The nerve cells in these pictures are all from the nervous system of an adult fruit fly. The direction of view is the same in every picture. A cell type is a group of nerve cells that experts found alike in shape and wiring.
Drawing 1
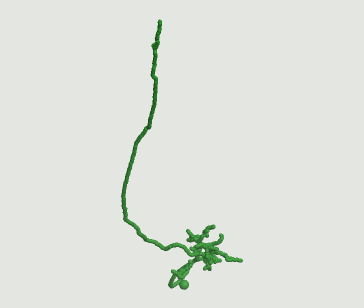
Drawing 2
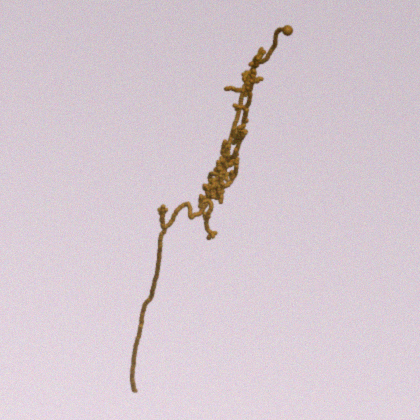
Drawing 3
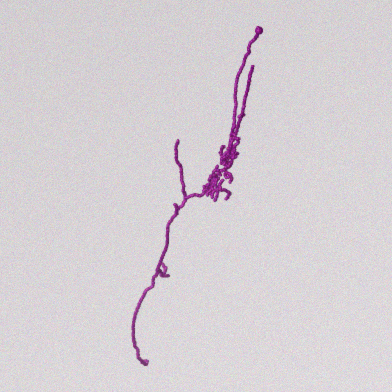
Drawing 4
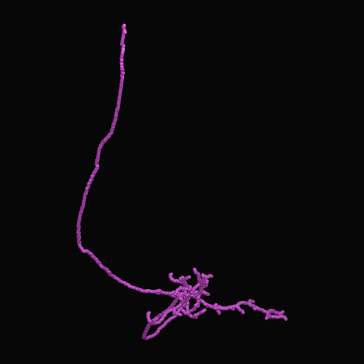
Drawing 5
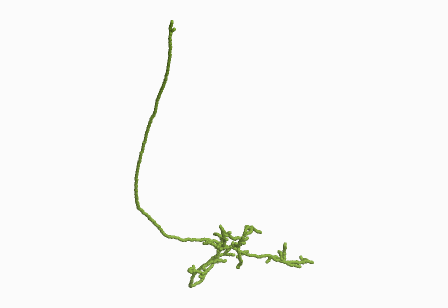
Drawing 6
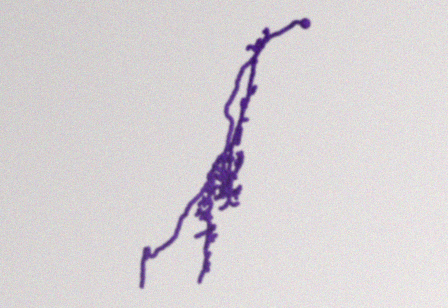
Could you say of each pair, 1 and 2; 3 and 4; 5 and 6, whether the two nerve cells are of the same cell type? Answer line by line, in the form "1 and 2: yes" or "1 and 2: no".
1 and 2: yes
3 and 4: no
5 and 6: no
